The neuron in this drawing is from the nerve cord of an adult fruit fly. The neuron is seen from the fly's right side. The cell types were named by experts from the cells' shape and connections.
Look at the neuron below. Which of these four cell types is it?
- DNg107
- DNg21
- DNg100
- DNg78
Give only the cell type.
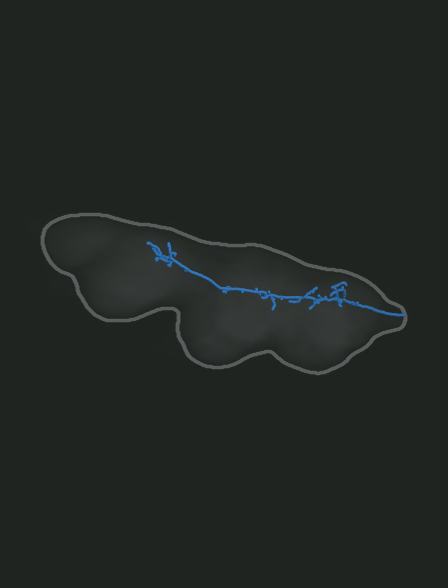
DNg107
